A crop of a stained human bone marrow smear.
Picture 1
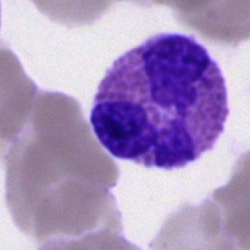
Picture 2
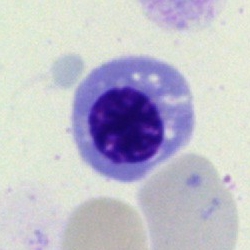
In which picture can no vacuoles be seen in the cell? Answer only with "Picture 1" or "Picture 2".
Picture 1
